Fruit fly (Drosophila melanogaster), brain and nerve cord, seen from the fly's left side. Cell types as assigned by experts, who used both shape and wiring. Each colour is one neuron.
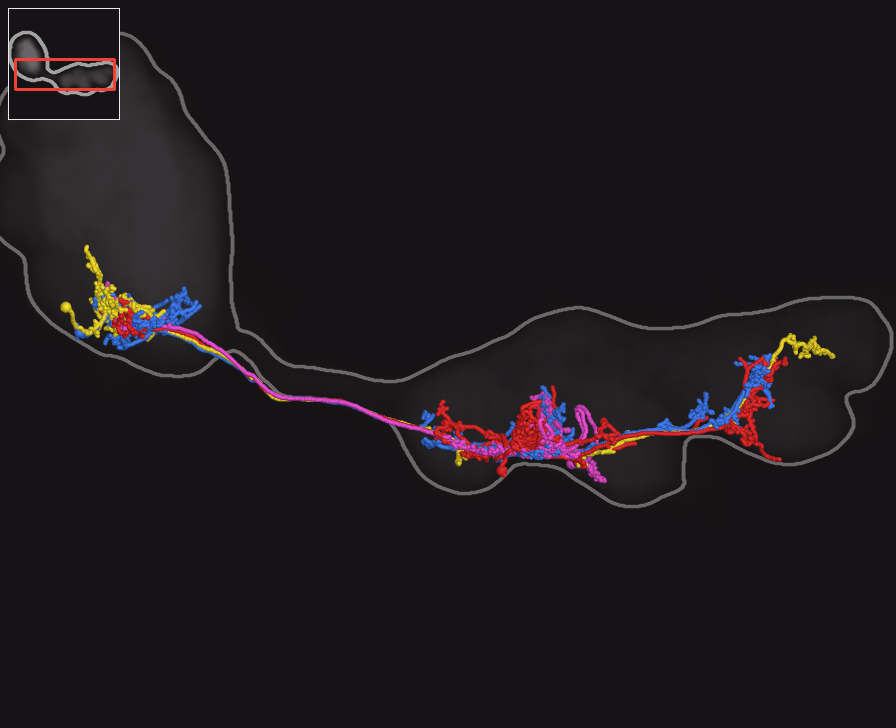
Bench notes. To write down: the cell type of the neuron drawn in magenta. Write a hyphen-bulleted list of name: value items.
- cell type: ANXXX264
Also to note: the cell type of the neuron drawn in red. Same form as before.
- cell type: AN05B046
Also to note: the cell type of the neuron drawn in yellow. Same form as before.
- cell type: DNg20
